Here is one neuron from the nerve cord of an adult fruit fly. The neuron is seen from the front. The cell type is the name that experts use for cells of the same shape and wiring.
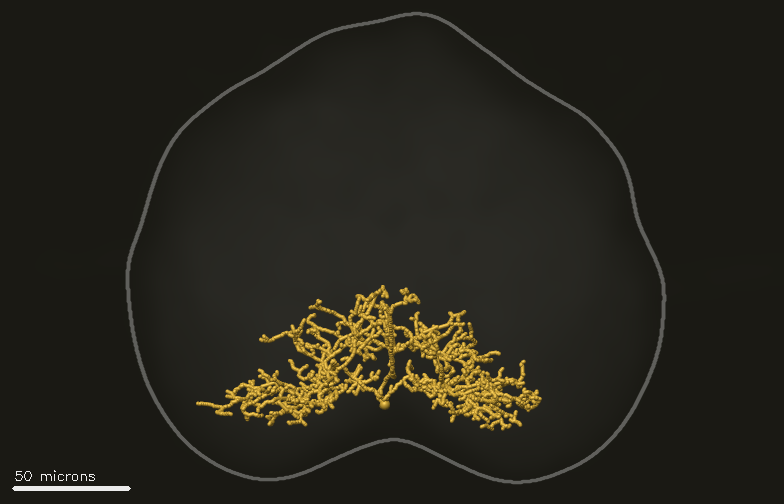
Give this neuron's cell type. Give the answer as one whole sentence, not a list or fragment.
The cell type held by this neuron is IN00A031.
